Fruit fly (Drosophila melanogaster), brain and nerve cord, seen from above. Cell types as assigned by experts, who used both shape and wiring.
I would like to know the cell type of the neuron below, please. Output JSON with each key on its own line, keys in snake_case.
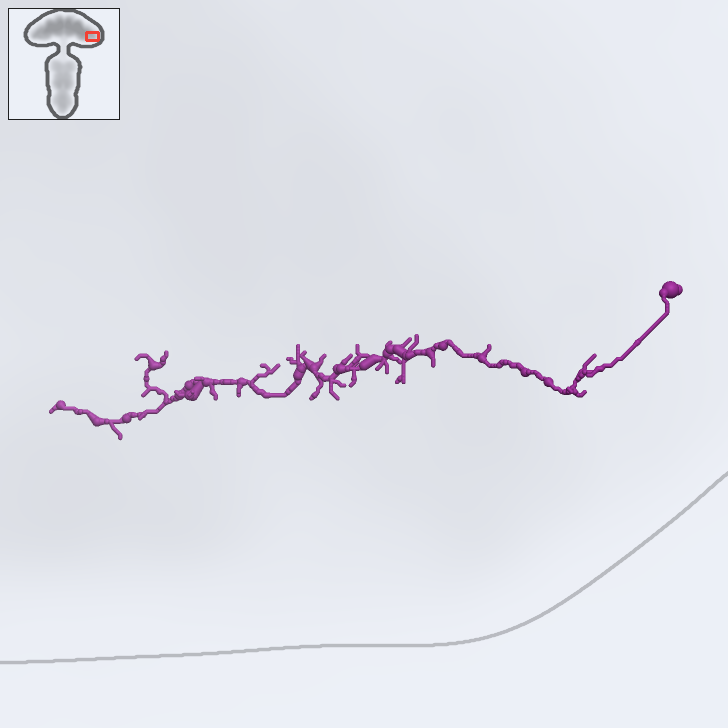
{
 "cell_type": "Dm3c"
}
